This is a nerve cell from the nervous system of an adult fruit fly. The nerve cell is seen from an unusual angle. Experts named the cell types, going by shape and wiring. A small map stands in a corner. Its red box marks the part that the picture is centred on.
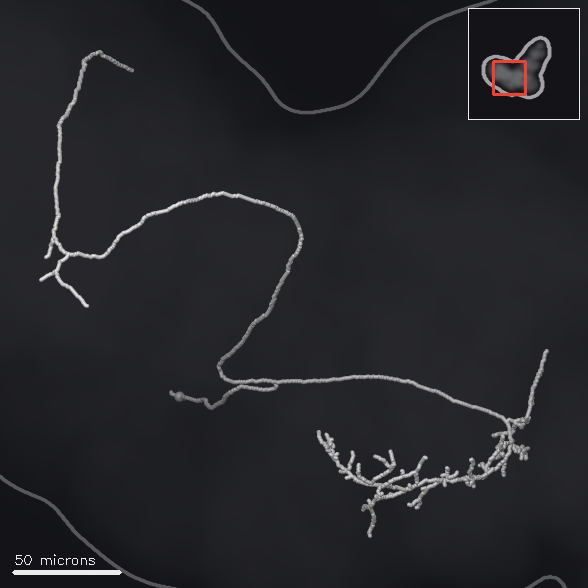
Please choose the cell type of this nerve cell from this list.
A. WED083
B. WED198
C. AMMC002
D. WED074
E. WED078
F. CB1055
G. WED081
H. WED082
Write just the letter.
F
